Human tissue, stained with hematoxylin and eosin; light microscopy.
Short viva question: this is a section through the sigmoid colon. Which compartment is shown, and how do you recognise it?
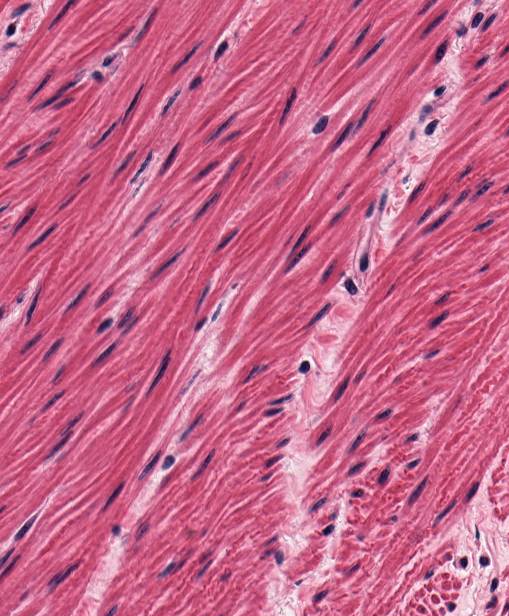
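This is smooth muscle, checked point by point. Cell shape: long spindles, lying parallel to one another.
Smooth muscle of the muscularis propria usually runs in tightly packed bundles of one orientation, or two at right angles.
Nuclei: elongated and blunt-ended, aligned with the long axis of the fibres. Cytoplasm: pink and finely fibrillar, with no cross-striations. Surroundings: thin, pale strands of loose connective tissue separate the muscle bundles.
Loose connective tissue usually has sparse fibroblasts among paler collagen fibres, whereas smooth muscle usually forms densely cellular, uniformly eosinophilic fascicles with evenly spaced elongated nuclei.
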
